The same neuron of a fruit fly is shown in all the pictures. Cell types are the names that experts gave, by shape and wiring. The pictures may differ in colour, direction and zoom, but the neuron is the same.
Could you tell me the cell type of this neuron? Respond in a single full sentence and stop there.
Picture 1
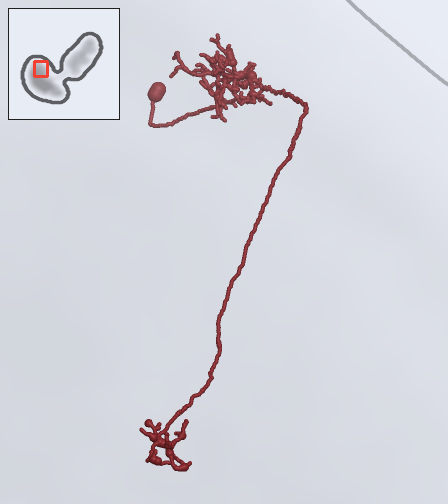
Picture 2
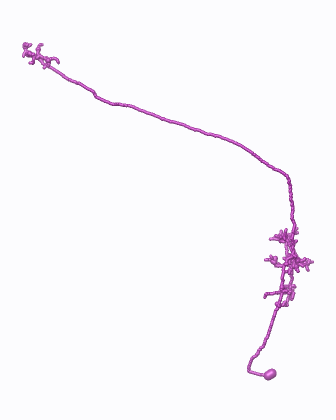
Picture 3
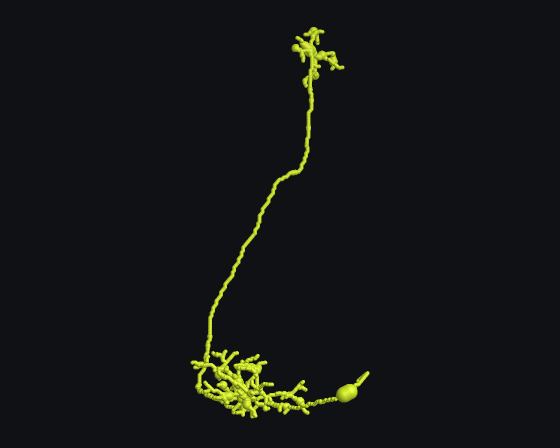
The cell type carried by this neuron is Tm29.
